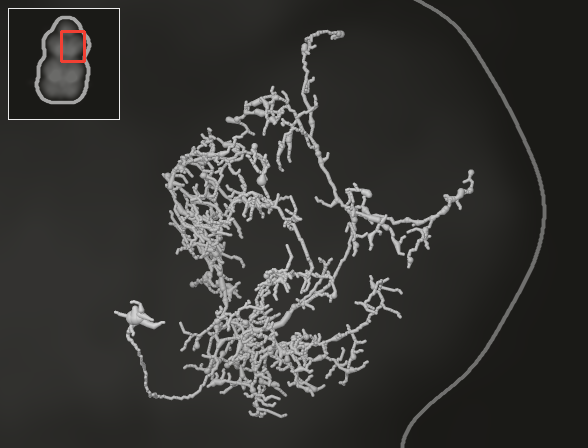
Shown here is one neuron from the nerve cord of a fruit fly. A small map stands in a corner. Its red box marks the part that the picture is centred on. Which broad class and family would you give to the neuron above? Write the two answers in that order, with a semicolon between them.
nerve-cord intrinsic neuron; hemilineage 13B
